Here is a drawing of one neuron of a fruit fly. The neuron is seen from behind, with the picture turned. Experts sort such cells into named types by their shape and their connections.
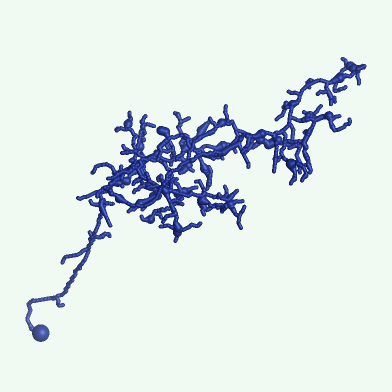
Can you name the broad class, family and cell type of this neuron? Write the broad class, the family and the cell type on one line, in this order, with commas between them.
optic-lobe intrinsic neuron, Cm, Cm7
